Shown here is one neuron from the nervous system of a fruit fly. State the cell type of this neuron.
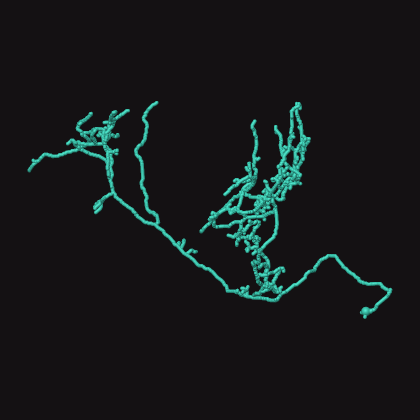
ATL036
